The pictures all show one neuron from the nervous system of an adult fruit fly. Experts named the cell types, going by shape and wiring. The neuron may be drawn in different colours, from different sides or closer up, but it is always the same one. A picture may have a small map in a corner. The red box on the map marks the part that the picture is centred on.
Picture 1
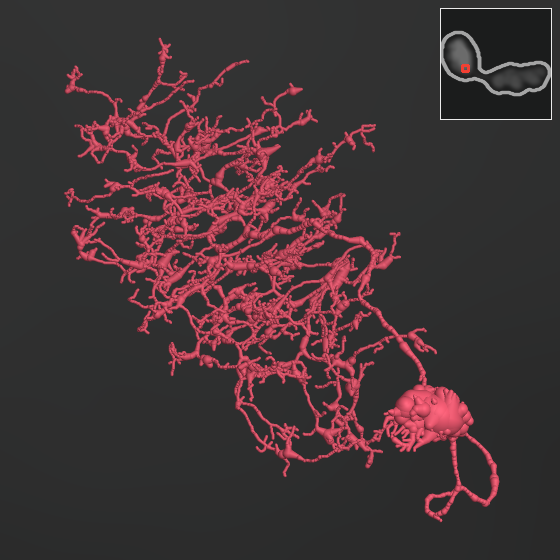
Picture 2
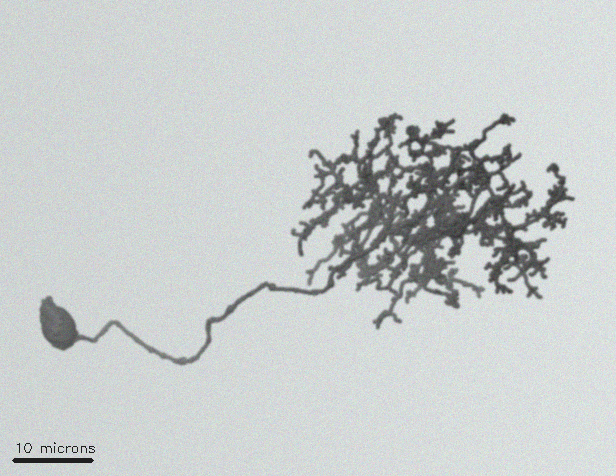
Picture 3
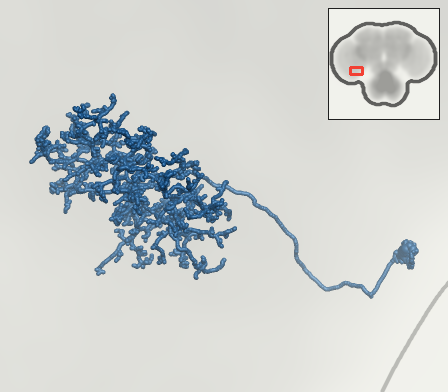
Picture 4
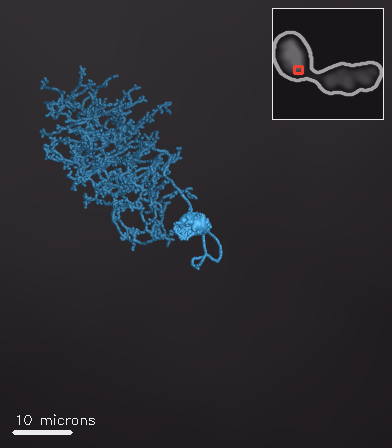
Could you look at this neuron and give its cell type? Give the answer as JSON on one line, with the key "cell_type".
{"cell_type": "Pm1"}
